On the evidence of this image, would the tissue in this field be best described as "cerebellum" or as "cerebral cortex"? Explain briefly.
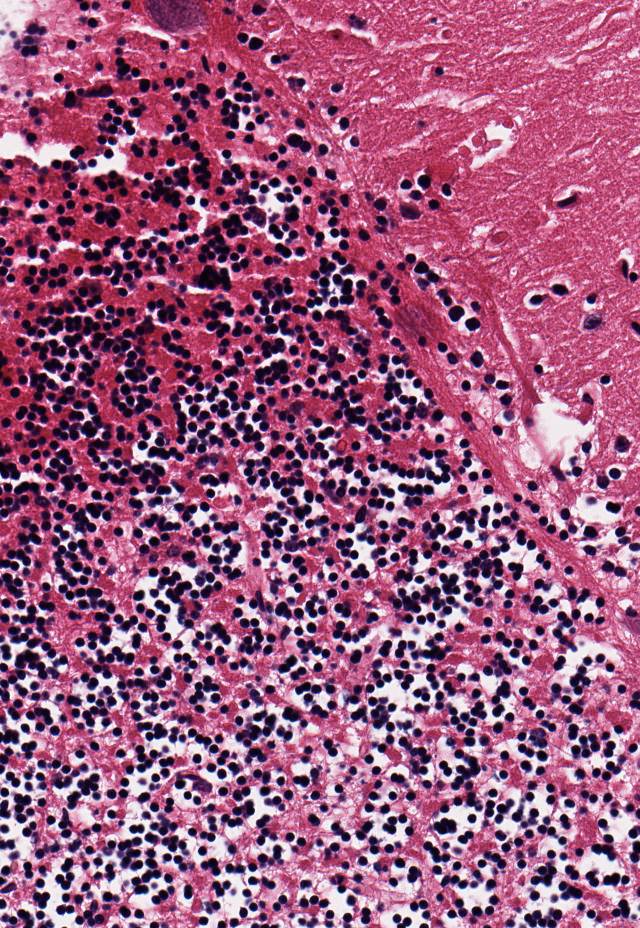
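Cerebellum, I think, not cerebral cortex. A diagonal boundary from upper left to lower right separates a densely cellular zone at lower left from a paler, sparsely cellular one at upper right. The lower-left zone is crowded with small, round, darkly stained nuclei with scant visible cytoplasm; the upper right is a finely fibrillary pink background with only a few scattered nuclei.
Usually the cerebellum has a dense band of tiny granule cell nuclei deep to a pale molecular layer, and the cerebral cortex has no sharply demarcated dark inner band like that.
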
